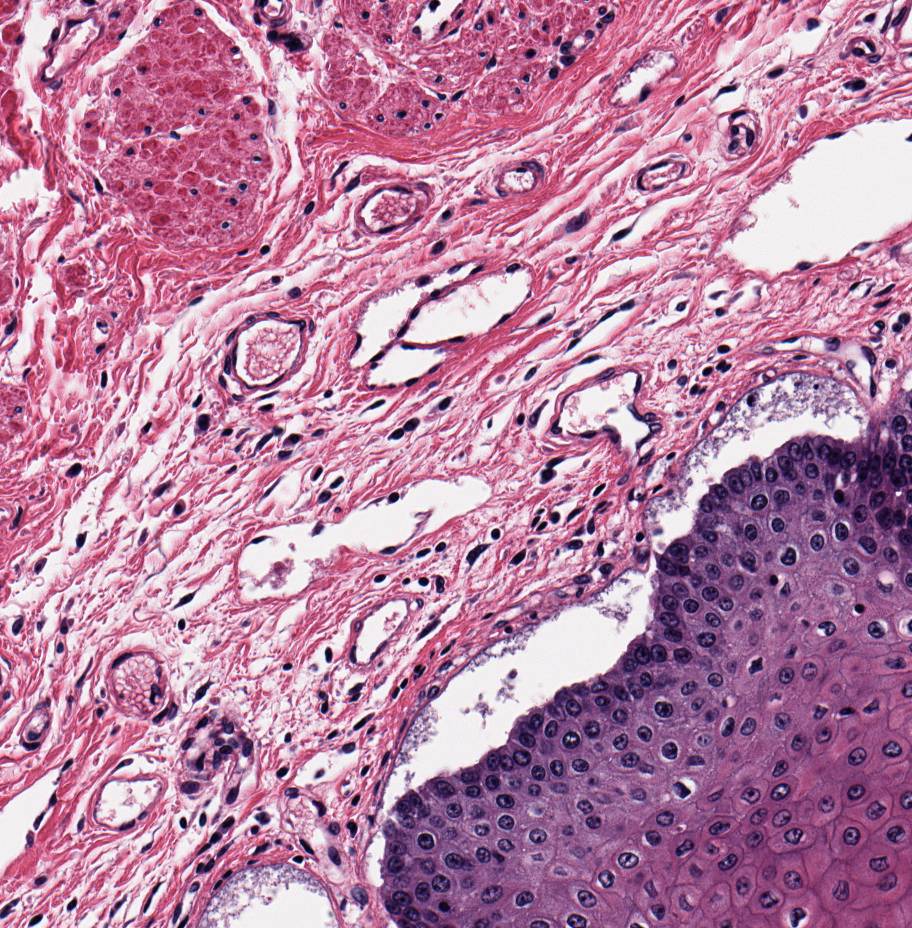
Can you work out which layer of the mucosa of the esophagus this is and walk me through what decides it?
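First, the part: loose connective tissue, filling all but the lower right corner. Second, that corner holds a stratified squamous epithelium. Third, thin-walled, elongated vascular spaces lined by flat endothelial nuclei lie throughout the stroma.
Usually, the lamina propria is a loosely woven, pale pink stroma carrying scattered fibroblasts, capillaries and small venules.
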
